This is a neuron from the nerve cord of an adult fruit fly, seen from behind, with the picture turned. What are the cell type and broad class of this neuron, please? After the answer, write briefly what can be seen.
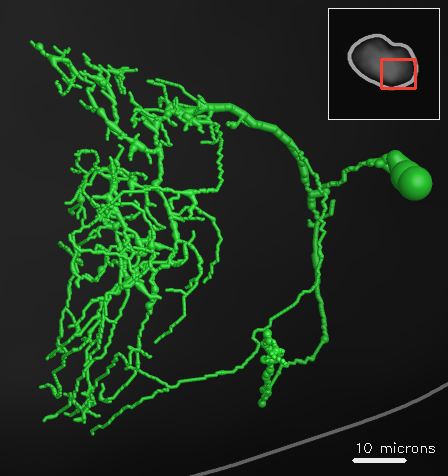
It is of cell type INXXX336. Its broad class is nerve-cord intrinsic neuron. From top to bottom in the picture it spans about 80 microns. Dozens of branch ends can be seen.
